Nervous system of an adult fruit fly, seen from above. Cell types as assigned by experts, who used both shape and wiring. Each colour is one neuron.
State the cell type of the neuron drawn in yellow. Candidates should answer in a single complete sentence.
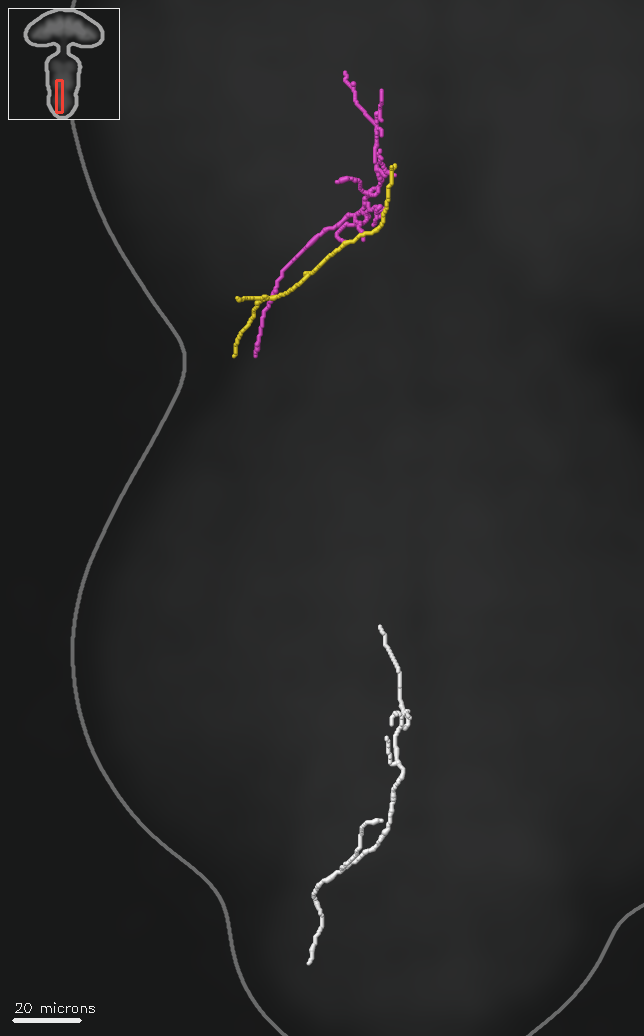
On the level of cell type, this neuron is SNta35.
